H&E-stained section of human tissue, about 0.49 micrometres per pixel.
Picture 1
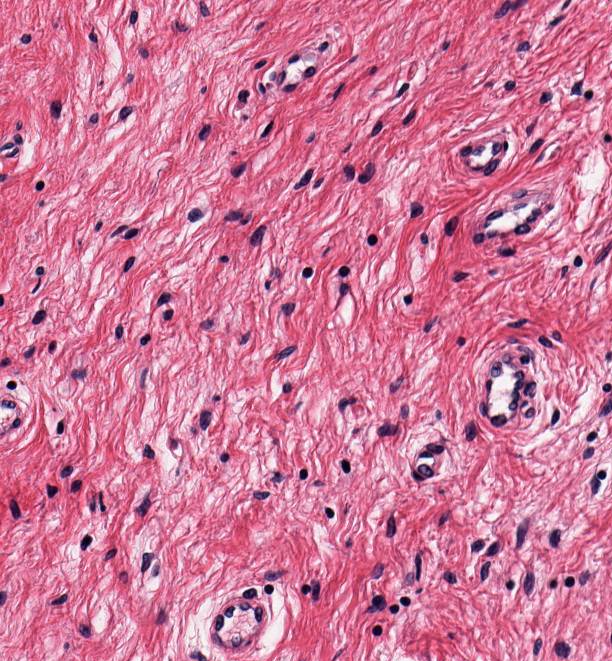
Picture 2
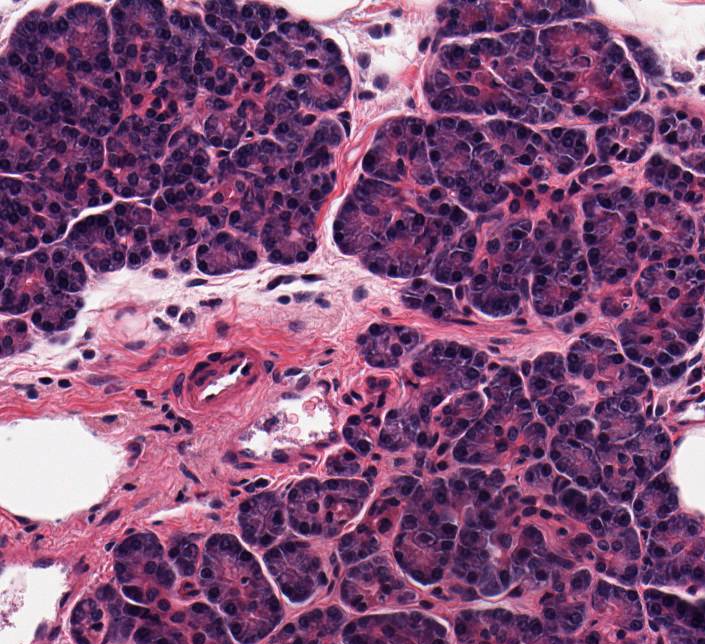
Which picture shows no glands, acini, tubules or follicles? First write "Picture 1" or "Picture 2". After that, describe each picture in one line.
Picture 1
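Picture 1: The whole field is fibrous stroma with no epithelium or glands.
Picture 2: Closely packed acini form lobules that are separated by pink fibrous septa, with the broadest septum running across the left half of the field just below the middle.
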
